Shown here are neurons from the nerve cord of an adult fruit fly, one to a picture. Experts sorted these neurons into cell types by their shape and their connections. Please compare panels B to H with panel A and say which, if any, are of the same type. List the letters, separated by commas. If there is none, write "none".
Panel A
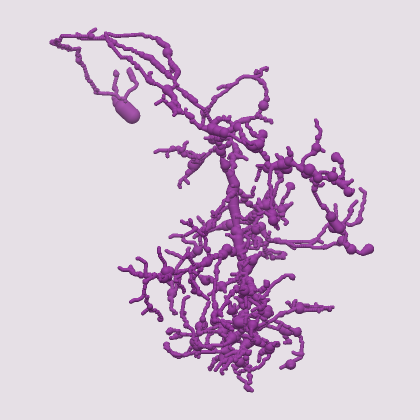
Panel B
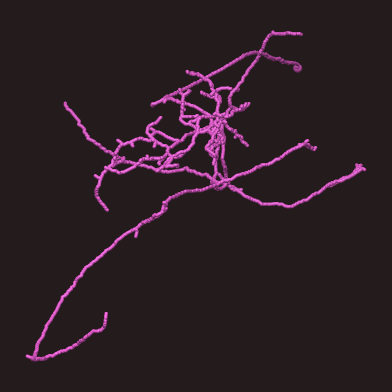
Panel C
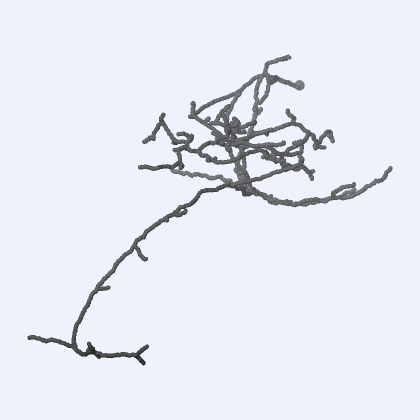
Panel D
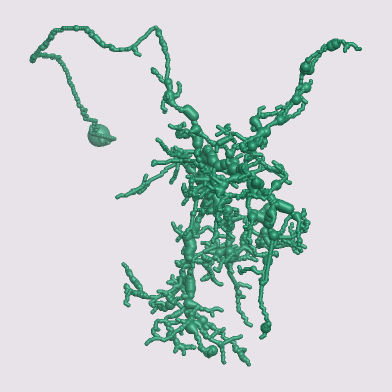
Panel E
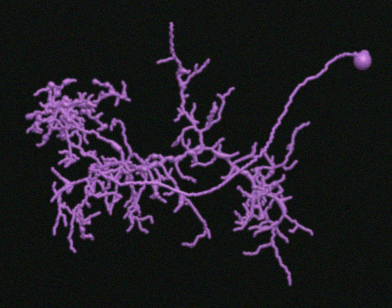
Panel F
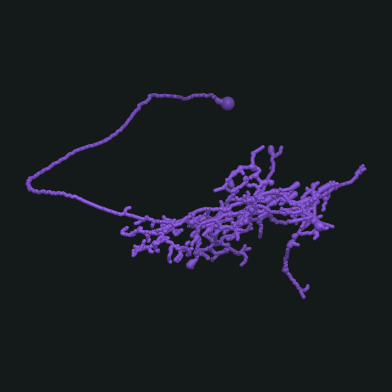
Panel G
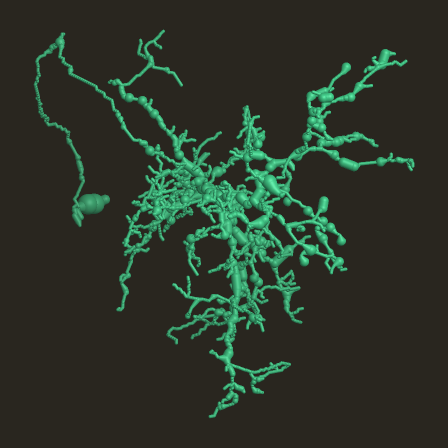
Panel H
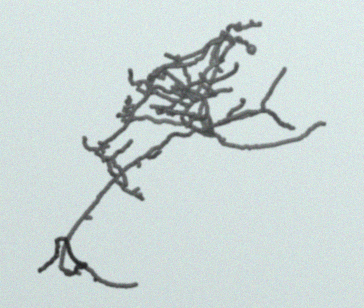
G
